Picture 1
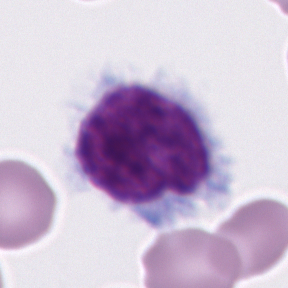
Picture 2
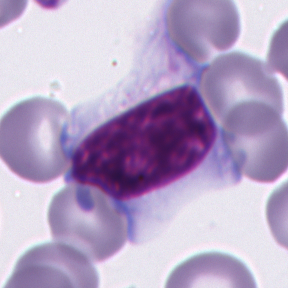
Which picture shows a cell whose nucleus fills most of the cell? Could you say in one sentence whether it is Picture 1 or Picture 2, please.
It is the cell in picture 1 whose nucleus fills most of it.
